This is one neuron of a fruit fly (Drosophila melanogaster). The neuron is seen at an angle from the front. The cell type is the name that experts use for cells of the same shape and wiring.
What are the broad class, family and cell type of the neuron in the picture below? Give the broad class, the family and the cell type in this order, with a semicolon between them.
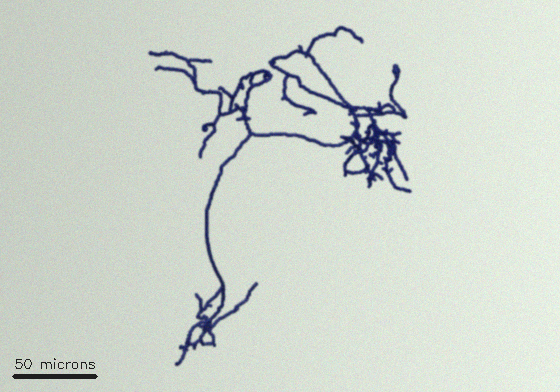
central-brain intrinsic neuron; hemilineage SMPpv1; SMP716m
